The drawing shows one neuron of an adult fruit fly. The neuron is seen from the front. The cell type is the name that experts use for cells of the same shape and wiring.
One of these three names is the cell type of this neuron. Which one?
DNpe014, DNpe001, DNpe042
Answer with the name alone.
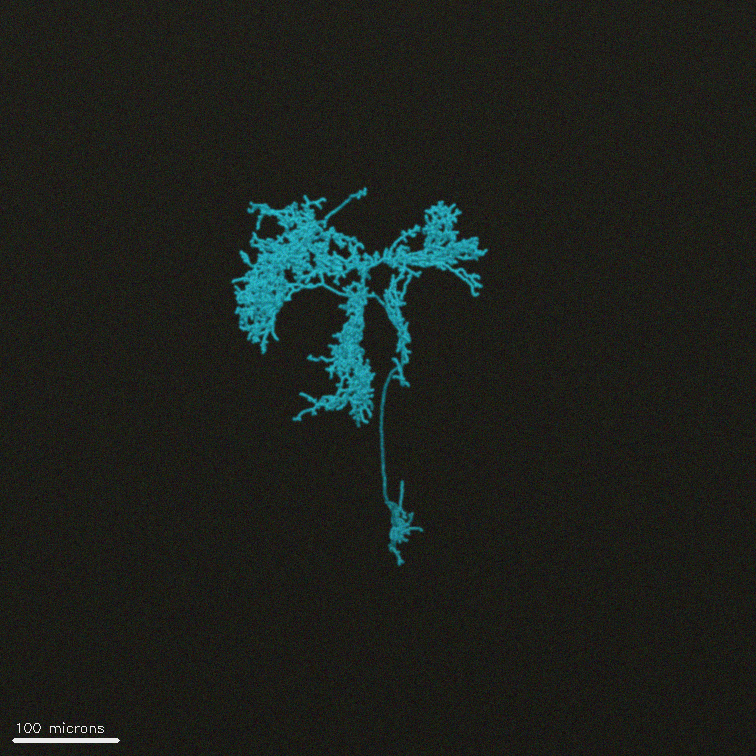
DNpe042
